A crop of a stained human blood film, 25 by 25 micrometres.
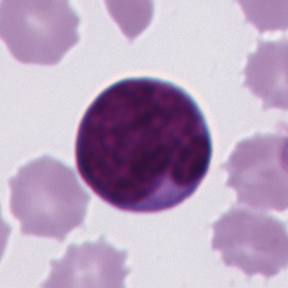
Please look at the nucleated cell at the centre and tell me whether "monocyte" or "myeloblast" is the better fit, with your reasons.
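Myeloblast, I think. What decides it is the cytoplasm: there is only a thin crescent of it at the lower right, and the nucleus fills about 90% of the cell's area.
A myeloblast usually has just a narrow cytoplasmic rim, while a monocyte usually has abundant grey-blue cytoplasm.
Here that crescent is pale blue. Beyond that, the outline is smooth without projections, I see no vacuoles, and the cell measures about 12 micrometres across.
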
